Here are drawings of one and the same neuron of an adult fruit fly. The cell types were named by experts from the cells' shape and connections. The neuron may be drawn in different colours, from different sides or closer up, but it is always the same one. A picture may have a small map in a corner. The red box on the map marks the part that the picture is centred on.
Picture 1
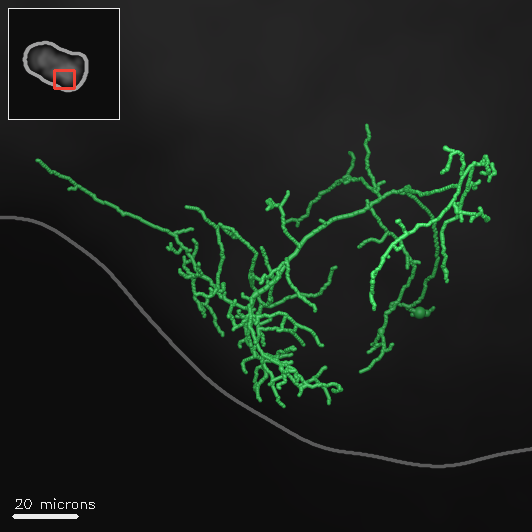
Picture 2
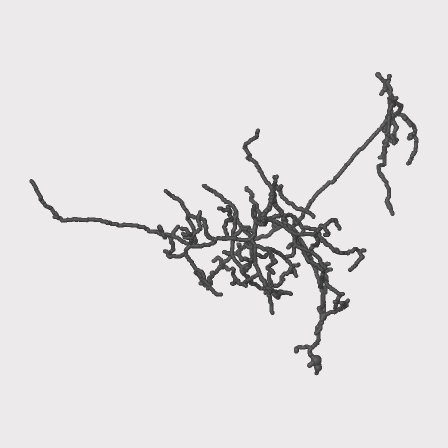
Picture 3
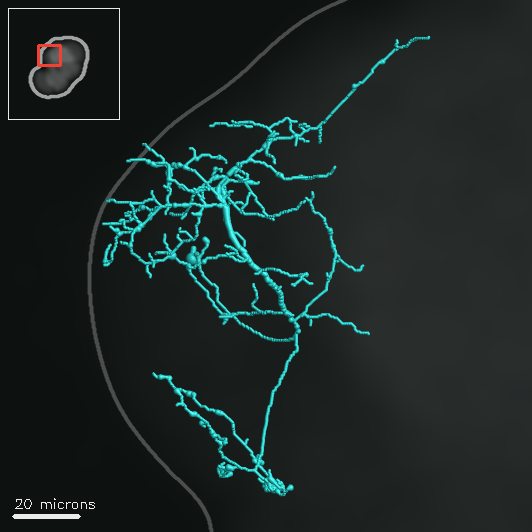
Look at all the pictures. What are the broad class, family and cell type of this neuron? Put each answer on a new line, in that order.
nerve-cord intrinsic neuron
hemilineage 04B
IN04B079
